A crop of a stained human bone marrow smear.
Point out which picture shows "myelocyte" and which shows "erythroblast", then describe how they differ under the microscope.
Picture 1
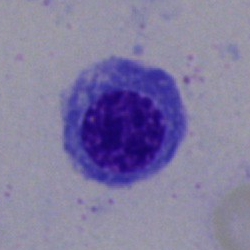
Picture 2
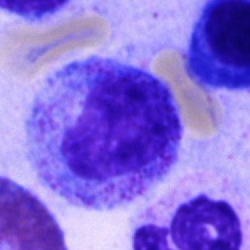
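Picture 1 shows the erythroblast; picture 2 shows the myelocyte. The erythroblast has a slightly irregular, bumpy outline, whereas the myelocyte's outline is round and smooth. Both nuclei lie off-centre: in the erythroblast closer to the lower edge of the cell than the upper, in the myelocyte toward the right.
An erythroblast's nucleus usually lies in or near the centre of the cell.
The myelocyte nucleus has a shallow indentation on its upper left side. Chromatin is dark purple in both; in the erythroblast it looks clumped with small lighter gaps between the dark areas, and in the myelocyte it is moderately clumped, with no distinct nucleolus visible.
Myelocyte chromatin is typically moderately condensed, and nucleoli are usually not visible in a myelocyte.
The cytoplasm differs as well: deep blue without distinct granules in the erythroblast, pale lilac-blue in the myelocyte.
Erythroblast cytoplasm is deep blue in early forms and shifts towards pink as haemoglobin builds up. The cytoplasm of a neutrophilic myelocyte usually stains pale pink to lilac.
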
